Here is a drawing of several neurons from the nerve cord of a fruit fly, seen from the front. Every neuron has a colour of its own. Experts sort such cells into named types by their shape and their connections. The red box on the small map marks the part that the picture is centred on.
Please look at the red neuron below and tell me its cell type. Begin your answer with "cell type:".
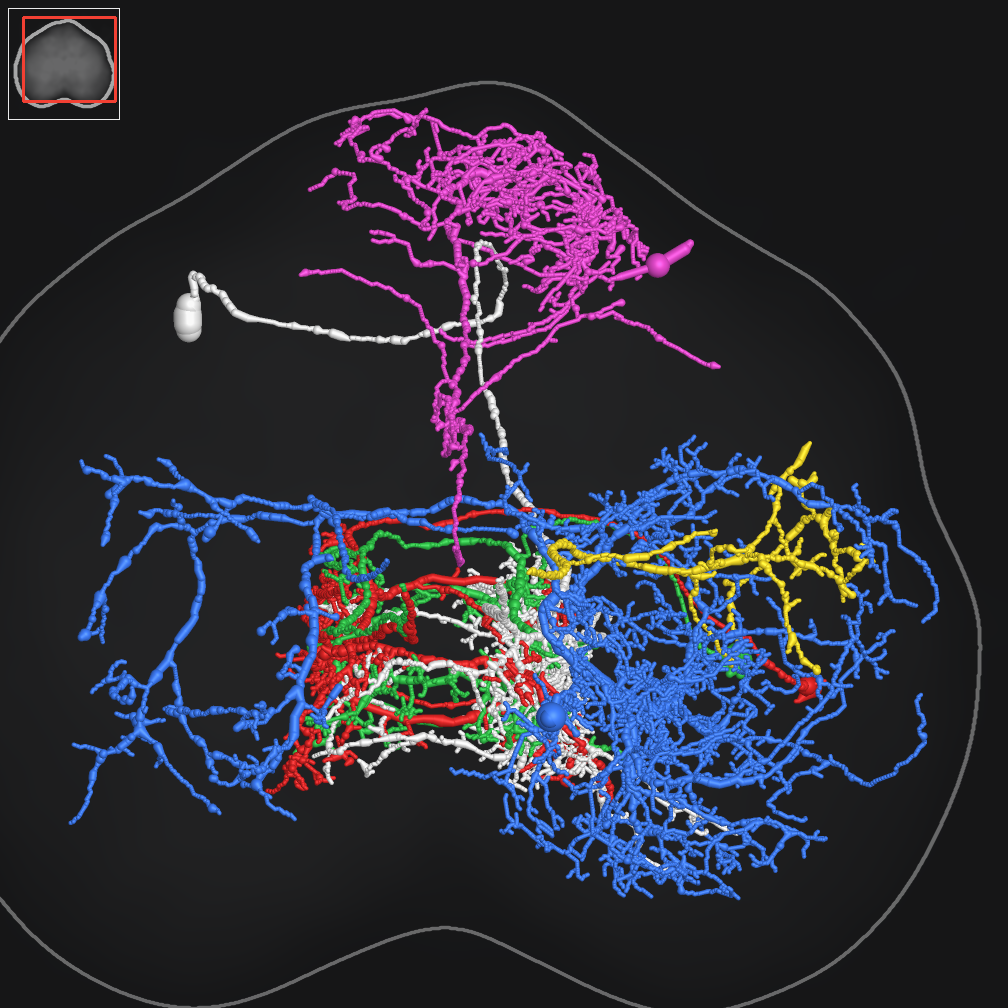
cell type: AN08B018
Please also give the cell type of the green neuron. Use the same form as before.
cell type: AN08B024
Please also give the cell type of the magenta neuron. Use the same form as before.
cell type: ANXXX169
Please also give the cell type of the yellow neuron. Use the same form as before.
cell type: DNg54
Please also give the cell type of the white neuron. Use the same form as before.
cell type: ANXXX120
